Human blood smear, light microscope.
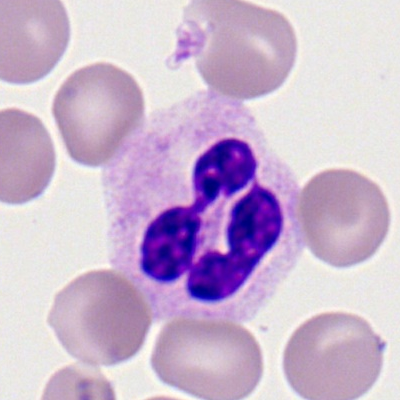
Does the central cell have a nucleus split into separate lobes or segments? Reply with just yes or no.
Yes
